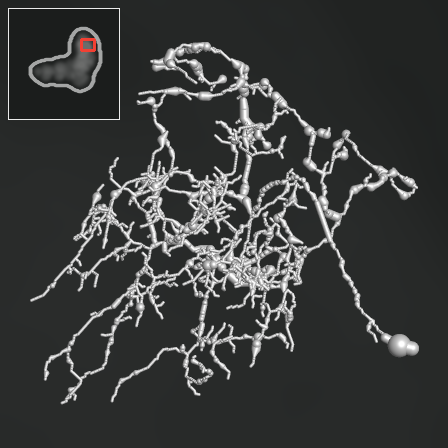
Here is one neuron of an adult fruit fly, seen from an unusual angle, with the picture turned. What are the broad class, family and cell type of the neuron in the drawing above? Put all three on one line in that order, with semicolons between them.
central-brain intrinsic neuron; hemilineage VLPl&p1_lateral; CB1920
